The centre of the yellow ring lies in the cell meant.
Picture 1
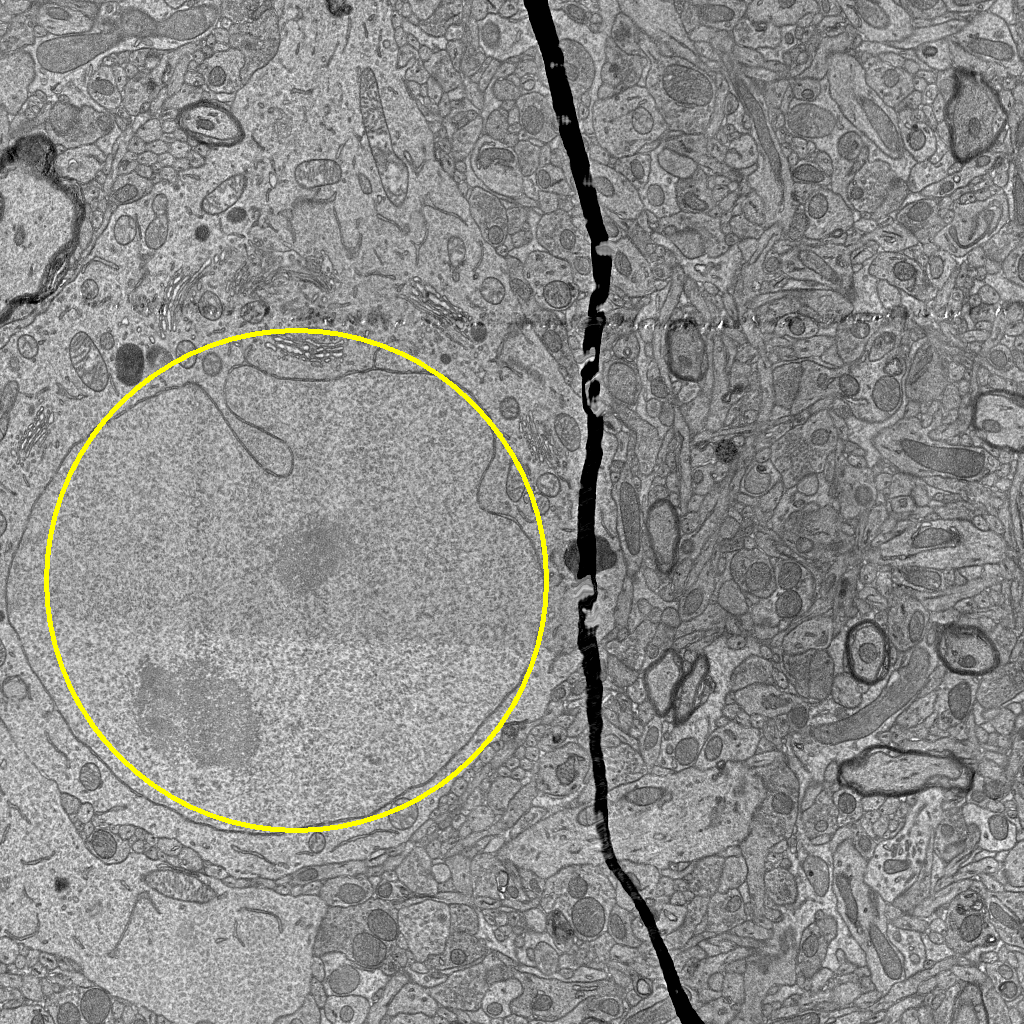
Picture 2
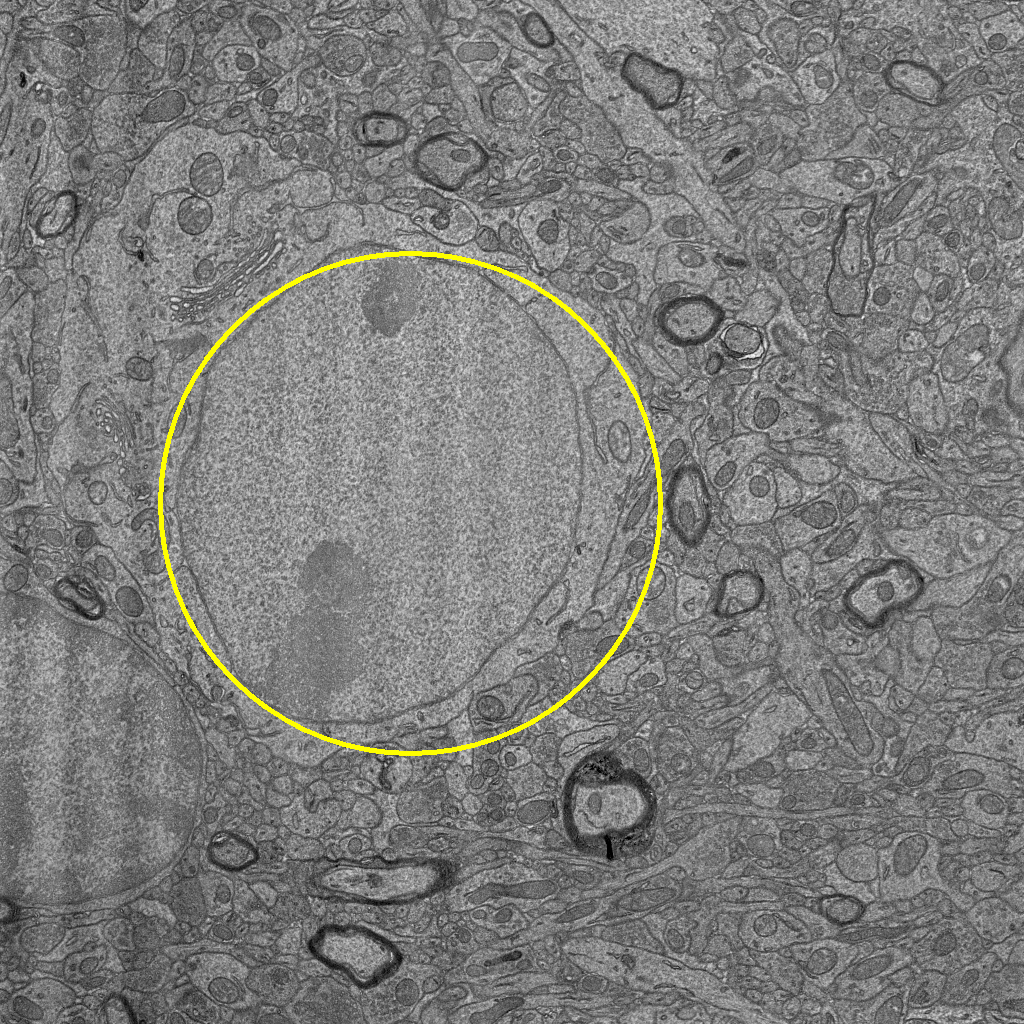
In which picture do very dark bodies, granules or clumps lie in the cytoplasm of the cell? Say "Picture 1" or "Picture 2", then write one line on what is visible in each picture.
Picture 1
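What picture 1 shows: Two very dark round bodies lie in the cytoplasm at the upper left, near the edge of the ring.
What picture 2 shows: No dark dense bodies are seen in the cytoplasm around the nucleus.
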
